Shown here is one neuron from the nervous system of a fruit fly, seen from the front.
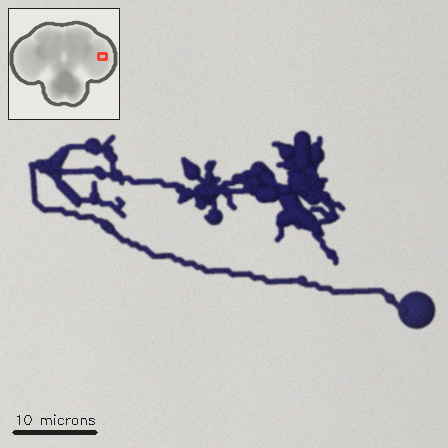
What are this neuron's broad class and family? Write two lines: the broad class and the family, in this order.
optic-lobe intrinsic neuron
C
